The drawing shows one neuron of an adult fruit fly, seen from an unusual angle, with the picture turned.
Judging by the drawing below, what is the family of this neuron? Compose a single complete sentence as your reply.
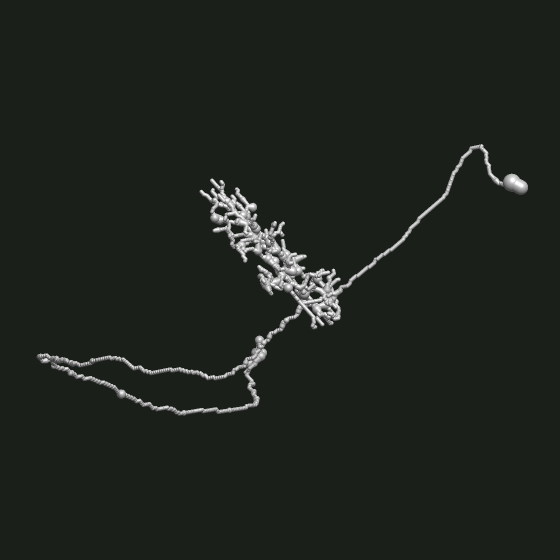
This neuron is designated as family MeTu.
